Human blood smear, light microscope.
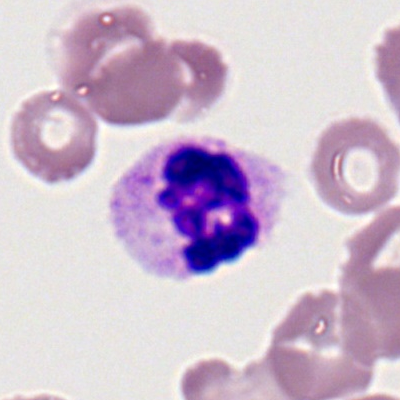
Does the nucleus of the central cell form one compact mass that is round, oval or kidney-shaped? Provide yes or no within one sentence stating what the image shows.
No, instead of one mass, the nucleus consists of separate lobes.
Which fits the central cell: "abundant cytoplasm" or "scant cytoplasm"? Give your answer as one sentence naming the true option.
What surrounds the nucleus is plentiful cytoplasm.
